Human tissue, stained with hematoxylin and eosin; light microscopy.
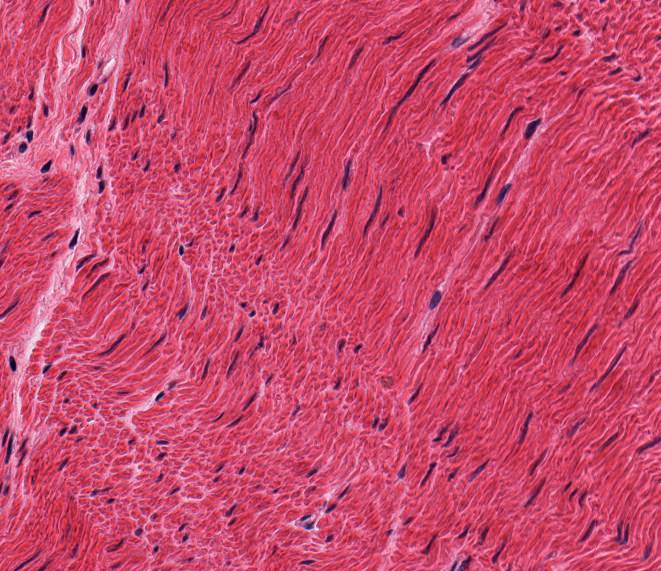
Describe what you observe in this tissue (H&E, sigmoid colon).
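Bundles of fibres fill the field, running in different directions; most run obliquely from lower left to upper right. In a band at left centre and lower centre, fibres cut across appear as small rounded profiles. The nuclei are elongated, cigar-shaped and dark blue, lying along the long axis of the fibres. The fibre cytoplasm is deeply eosinophilic, and no cross-striations are visible.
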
